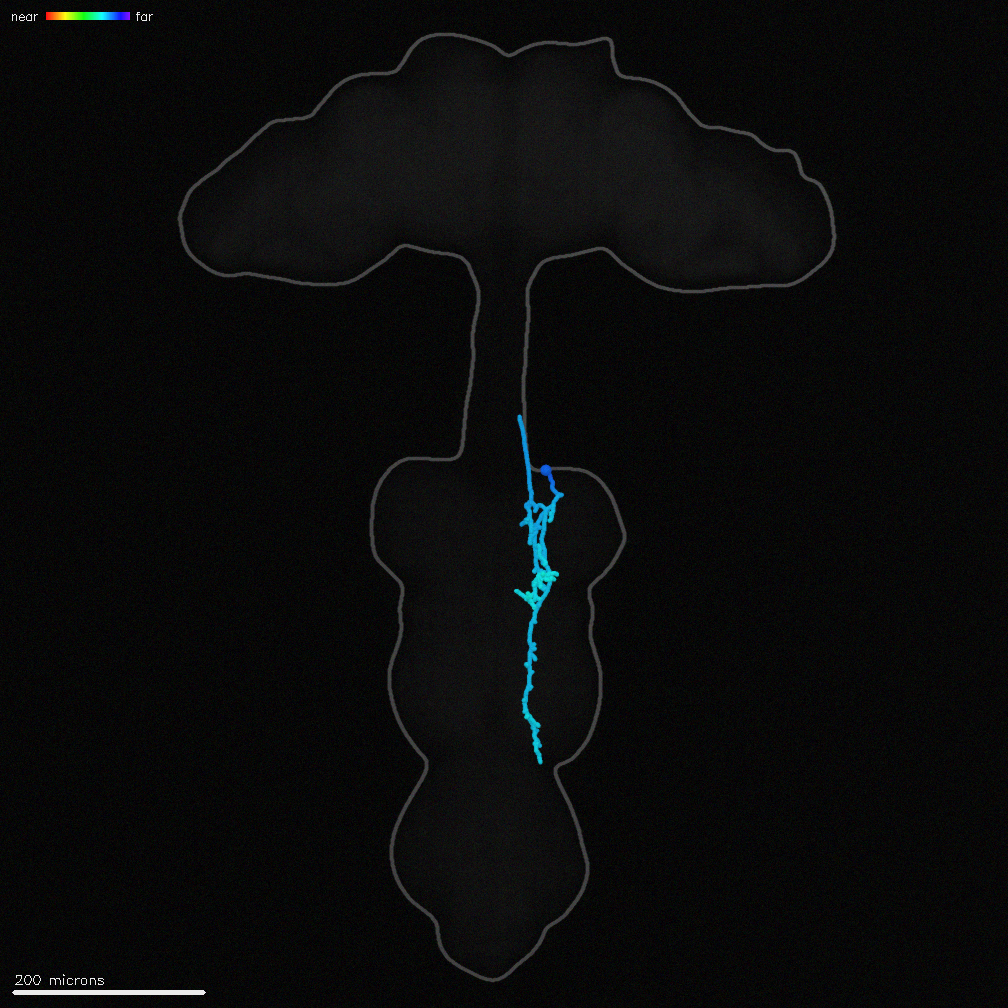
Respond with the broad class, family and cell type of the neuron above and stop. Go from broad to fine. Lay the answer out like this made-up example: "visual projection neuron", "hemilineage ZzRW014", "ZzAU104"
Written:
"nerve-cord intrinsic neuron", "hemilineage 16B", "IN16B046"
